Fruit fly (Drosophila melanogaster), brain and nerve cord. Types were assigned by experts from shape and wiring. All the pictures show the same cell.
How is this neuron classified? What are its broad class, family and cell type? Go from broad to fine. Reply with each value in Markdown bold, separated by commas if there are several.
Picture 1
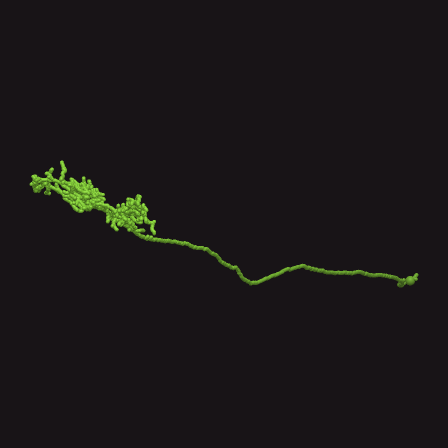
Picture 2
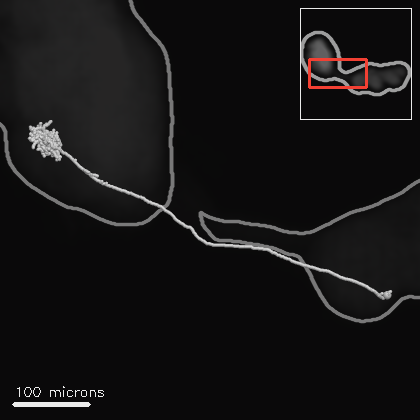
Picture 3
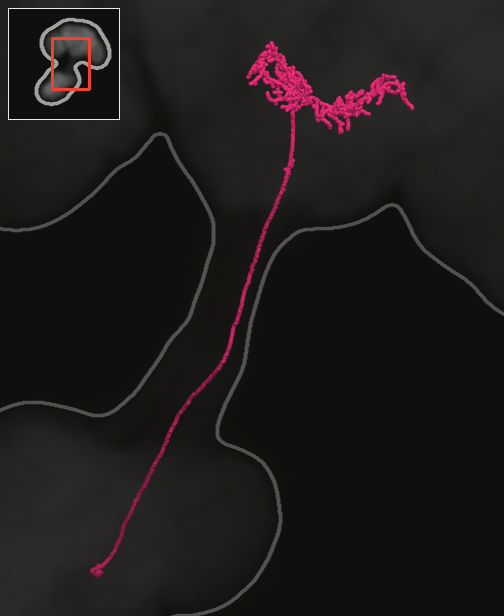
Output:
**ascending neuron**, **hemilineage 27X**, **AN27X020**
